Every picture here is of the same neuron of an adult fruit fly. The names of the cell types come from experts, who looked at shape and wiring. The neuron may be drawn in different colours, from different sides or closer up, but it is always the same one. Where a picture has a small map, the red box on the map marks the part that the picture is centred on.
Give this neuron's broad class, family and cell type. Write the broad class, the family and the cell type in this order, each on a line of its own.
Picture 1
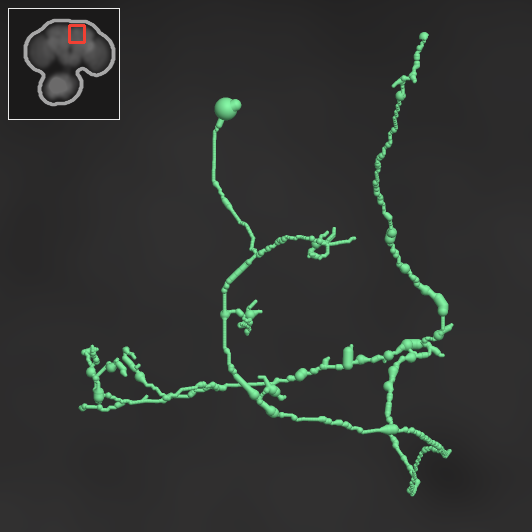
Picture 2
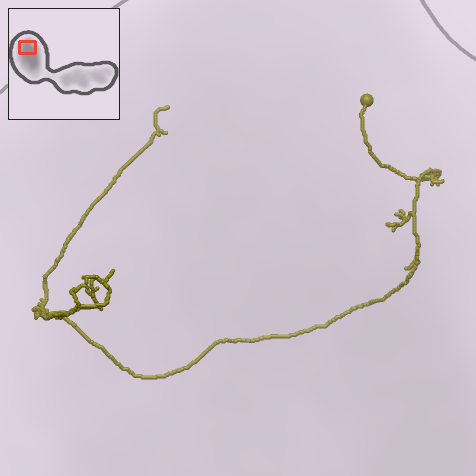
central-brain intrinsic neuron
class Kenyon Cell
KCa'b'-ap2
